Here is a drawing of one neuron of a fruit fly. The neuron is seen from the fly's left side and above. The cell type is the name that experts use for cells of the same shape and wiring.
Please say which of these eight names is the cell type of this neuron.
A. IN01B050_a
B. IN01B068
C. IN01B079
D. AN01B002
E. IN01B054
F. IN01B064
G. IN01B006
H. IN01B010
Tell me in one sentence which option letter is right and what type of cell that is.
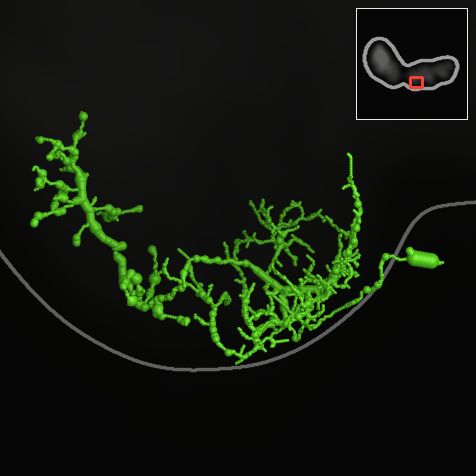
The cell type that the neuron has is IN01B010, option H.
